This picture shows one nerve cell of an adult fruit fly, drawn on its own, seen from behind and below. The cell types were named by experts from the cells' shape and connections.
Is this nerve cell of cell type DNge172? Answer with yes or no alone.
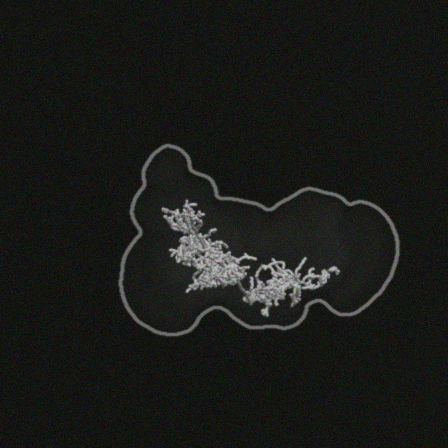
no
